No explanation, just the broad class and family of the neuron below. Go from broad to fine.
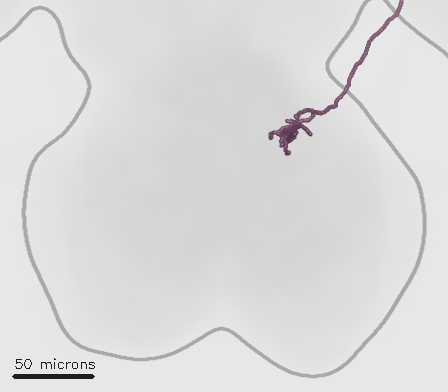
sensory neuron entering the nerve cord; class mechanosensory proprioceptive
